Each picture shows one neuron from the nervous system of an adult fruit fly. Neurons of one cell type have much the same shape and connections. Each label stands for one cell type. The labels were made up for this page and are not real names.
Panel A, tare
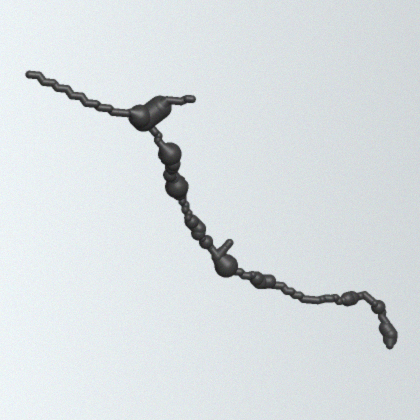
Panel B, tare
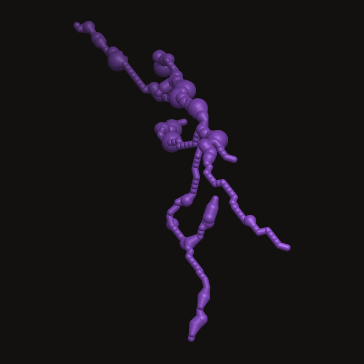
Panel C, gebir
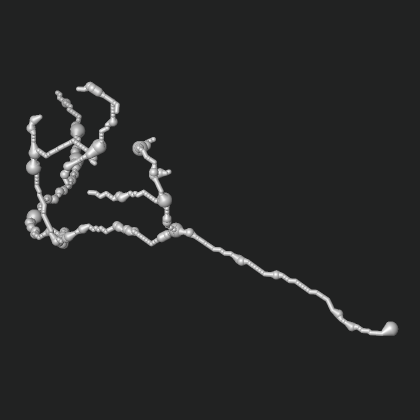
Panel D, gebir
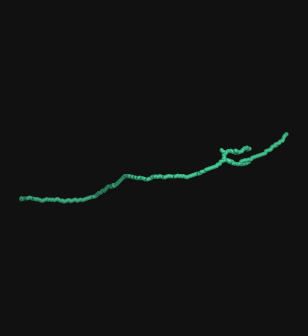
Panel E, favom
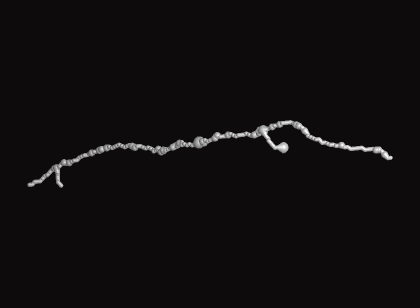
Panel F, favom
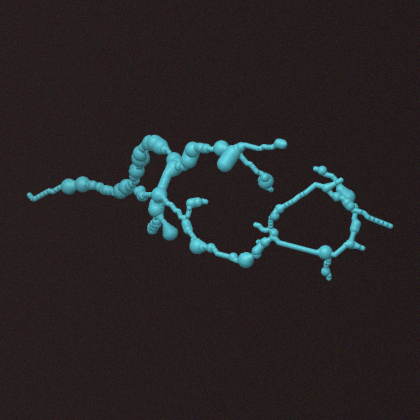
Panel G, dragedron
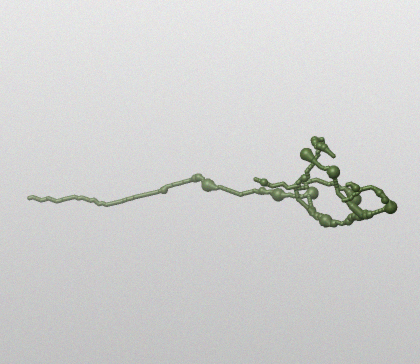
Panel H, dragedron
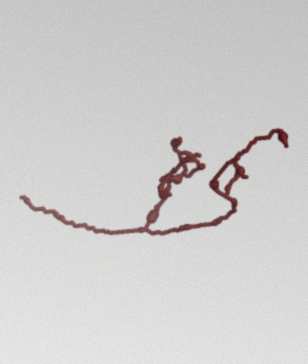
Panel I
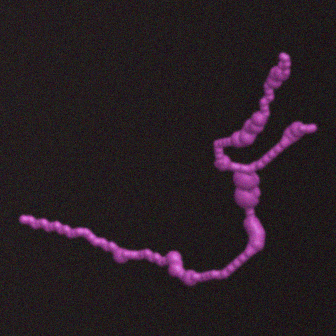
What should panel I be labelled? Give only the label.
gebir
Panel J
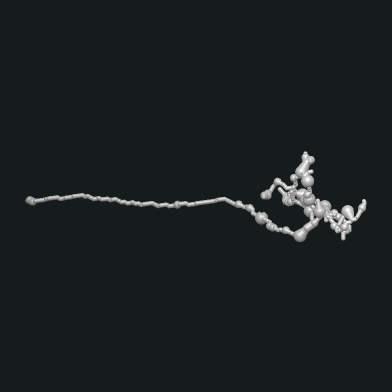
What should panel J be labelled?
dragedron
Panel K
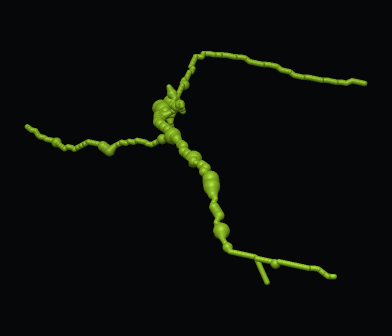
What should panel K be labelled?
favom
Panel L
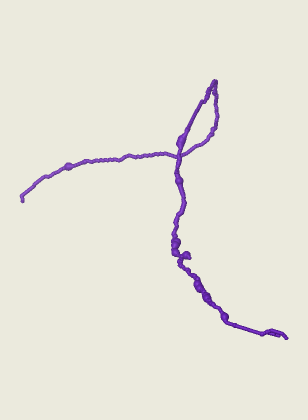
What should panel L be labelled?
favom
